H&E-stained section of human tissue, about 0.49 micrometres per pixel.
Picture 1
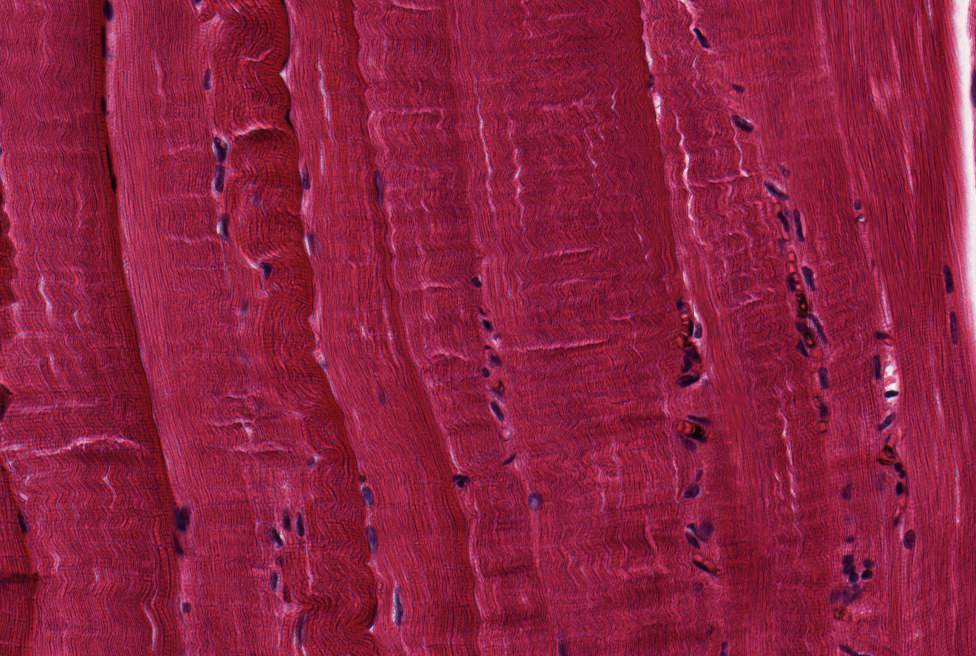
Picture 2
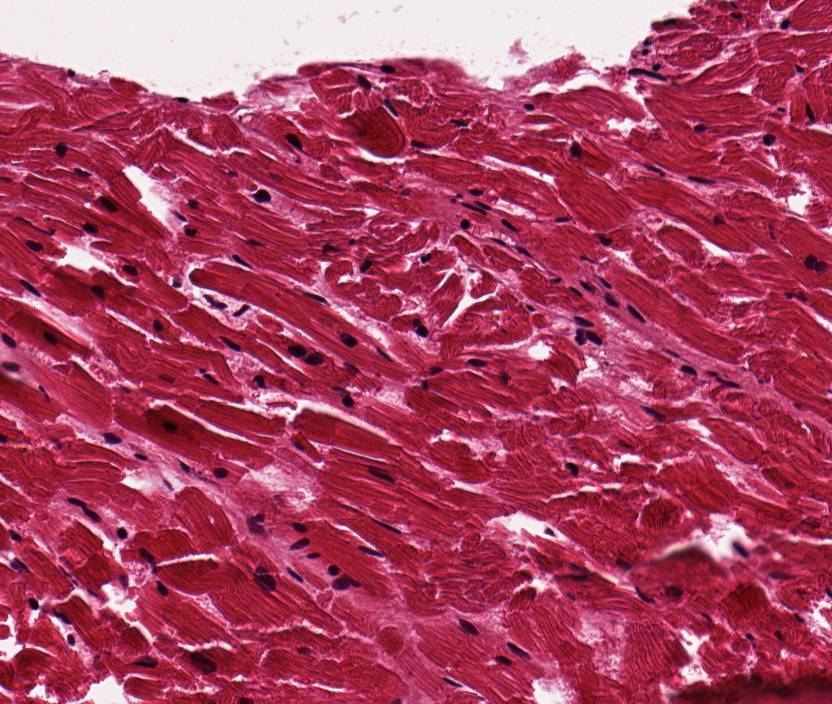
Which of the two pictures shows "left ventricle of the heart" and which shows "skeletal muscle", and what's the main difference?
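Let me see: the first picture is skeletal muscle, and the second is the left ventricle of the heart. In the first, long parallel fibres run roughly vertically with fine cross-striations throughout, and flattened, elongated nuclei lie at the fibre edges rather than centrally.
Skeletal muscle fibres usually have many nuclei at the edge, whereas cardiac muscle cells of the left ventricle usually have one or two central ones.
In the second, the fibres branch and join one another instead of running as separate parallel cylinders.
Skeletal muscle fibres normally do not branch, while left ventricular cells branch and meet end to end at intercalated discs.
The first stains a strong magenta-red, and the second's deep pink-red cytoplasm shows fine lengthwise lines.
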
